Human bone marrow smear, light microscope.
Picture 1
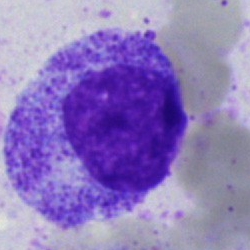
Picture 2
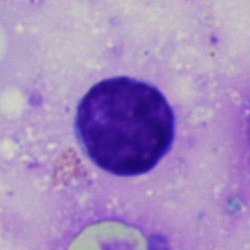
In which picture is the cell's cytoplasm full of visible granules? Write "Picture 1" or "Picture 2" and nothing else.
Picture 1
